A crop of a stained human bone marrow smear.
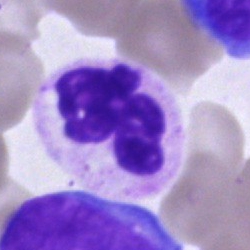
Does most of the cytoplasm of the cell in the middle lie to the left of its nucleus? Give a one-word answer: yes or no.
Yes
